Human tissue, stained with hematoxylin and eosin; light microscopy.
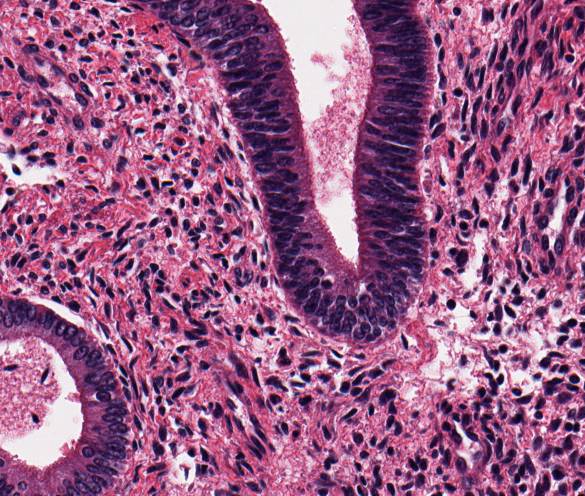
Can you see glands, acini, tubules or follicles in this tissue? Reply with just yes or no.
Yes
